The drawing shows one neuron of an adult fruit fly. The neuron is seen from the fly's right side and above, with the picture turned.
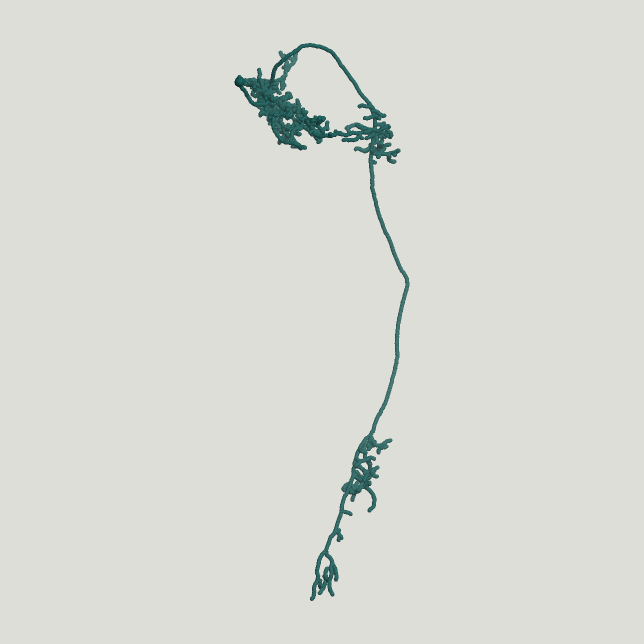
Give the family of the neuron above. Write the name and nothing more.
DNpe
